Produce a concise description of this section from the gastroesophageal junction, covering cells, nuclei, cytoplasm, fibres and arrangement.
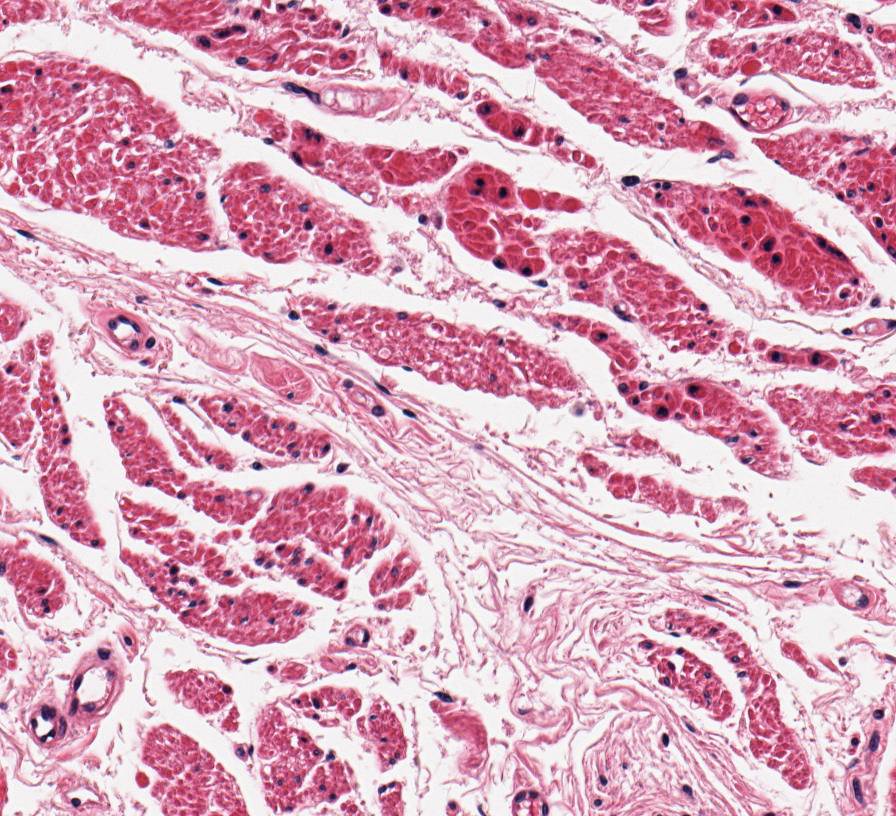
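Bundle orientation comes first: most are elongated and slope downward from upper left to lower right. Within them, muscle cells are mostly cut across, as small rounded or polygonal profiles. Nuclei are small, dark, rounded and scattered singly among these. No fat cells anywhere.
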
